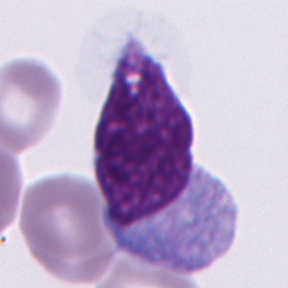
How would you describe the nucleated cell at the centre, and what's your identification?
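I'd start with the nucleus: it's elongated, tapering to a point at its upper end, and a few small pale spots sit in its upper part. The cytoplasm lies only on the lower right side of the nucleus. From the pointed upper tip of the cell, fine hair-like threads extend outward. This one is a monocyte.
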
